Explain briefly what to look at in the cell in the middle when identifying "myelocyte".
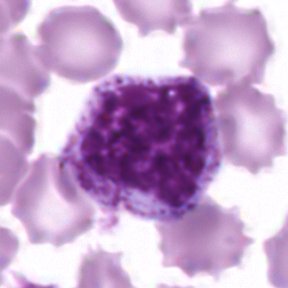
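Start with the nucleus: it fills most of the cell, and its chromatin is dark purple and coarsely clumped.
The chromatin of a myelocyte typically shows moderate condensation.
So the coarse clumping here sits less comfortably with the name myelocyte than the rest of the picture does. Now the cytoplasm: a narrow pale lilac rim, widest at the bottom of the cell.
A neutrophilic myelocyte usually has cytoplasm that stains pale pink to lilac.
That colour goes with the name. Fine reddish-purple granules are scattered through that rim.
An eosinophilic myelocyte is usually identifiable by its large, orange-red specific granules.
The granules here are fine and reddish-purple, so they do not match that eosinophilic pattern.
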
